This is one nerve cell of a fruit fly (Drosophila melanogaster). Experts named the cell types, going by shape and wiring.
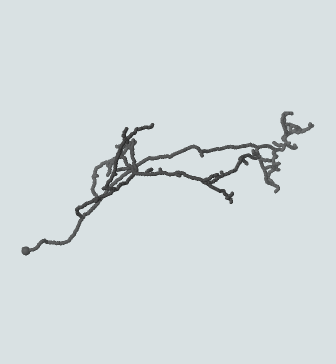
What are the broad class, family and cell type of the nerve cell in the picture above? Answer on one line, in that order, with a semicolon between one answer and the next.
central-brain intrinsic neuron; hemilineage AOTUv3_dorsal; SMP016_a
